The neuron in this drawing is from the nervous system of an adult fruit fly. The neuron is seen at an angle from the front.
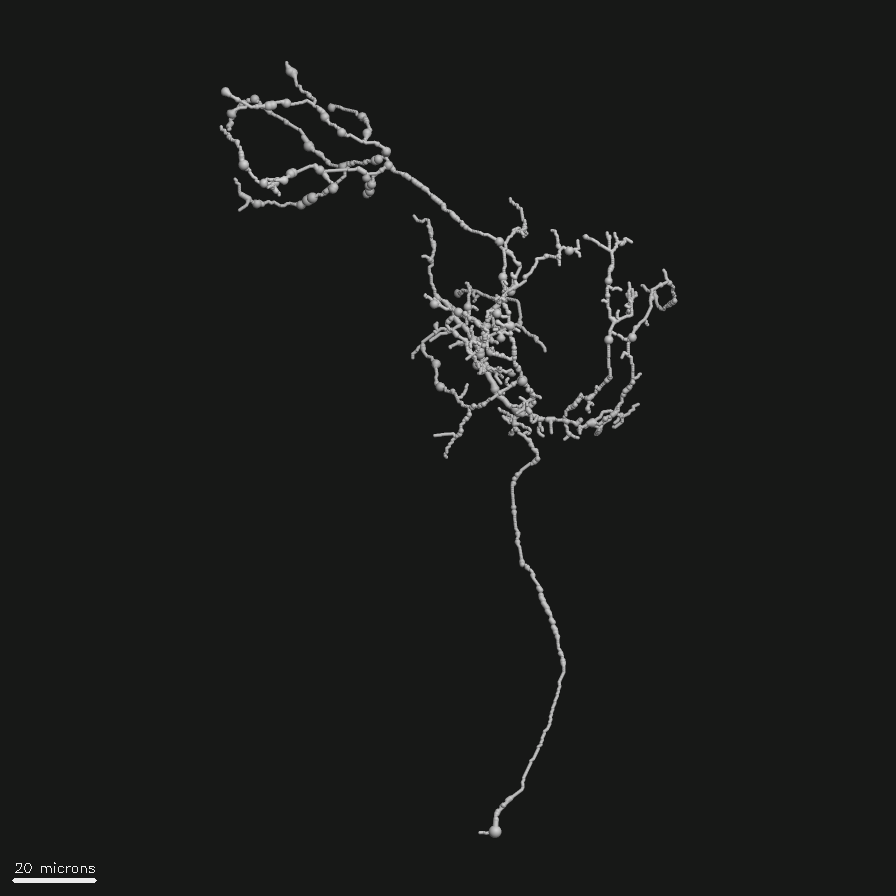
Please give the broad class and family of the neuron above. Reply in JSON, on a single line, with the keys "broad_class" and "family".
{"broad_class": "central-brain intrinsic neuron", "family": "hemilineage LHa2"}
